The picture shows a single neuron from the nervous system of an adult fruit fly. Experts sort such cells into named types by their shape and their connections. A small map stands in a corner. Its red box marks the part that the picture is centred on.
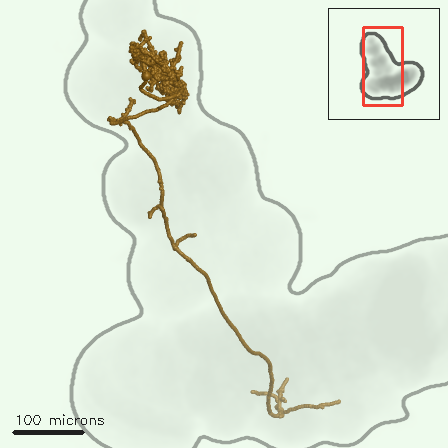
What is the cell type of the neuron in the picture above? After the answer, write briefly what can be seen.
It is of cell type ANXXX145. It is an ascending neuron. By the scale bar it is about 550 microns tall in this view. As drawn here it is taller than it is wide.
